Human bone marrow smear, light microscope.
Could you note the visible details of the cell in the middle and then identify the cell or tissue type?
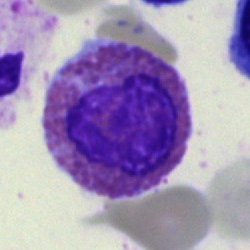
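The cell has a round, smooth outline. Its chromatin stains a deep purple-blue, and no distinct nucleolus stands out within the nucleus. At the upper left of the cell lies a paler bluish patch of cytoplasm. The cell is an eosinophil.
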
